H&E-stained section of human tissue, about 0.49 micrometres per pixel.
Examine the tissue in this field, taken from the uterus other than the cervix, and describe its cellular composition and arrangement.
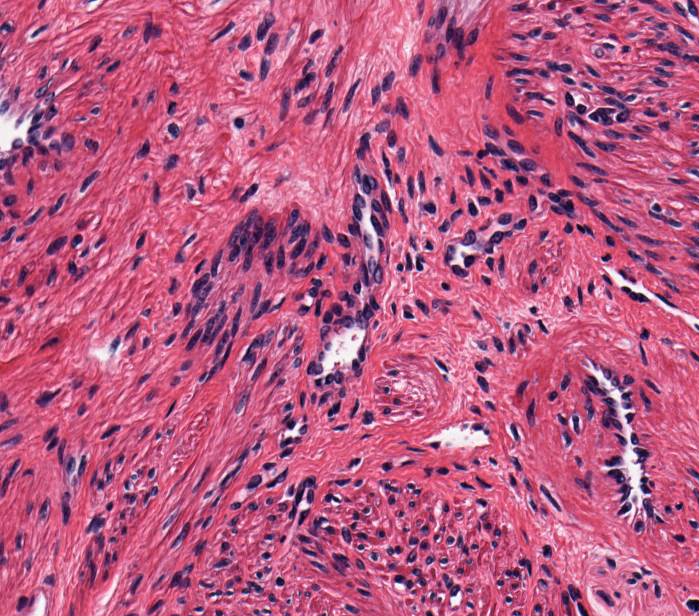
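Spindle cells make up the entire field, arranged in fascicles running in several different directions. Their nuclei are elongated and darkly stained. Small, thin-walled, slit-like vascular spaces, all empty, are scattered throughout. In the lower centre, cells cut in cross-section have round nuclei surrounded by clear halos.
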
